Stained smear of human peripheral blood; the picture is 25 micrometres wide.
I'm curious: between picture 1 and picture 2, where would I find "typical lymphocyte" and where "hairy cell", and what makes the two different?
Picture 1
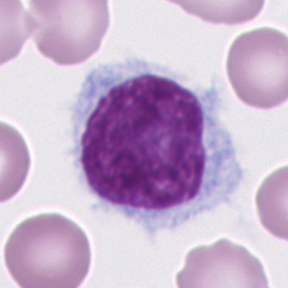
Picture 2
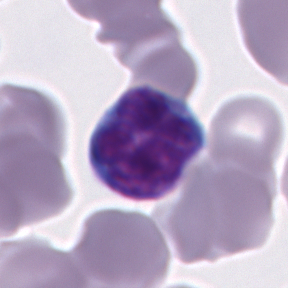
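The first picture holds the hairy cell; the second holds the typical lymphocyte. Looking at the first, I see an outline that is irregular and fuzzy rather than smooth, with fine hair-like projections fringing the cytoplasm all the way around.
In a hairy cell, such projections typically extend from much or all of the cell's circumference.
Its cytoplasm is pale greyish blue, and I find neither distinct granules nor vacuoles in it.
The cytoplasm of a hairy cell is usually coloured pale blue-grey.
The nucleus is round in outline and about 12 micrometres across. Red cells lie round about, though none of them touches it. Turning to the second, the cell is about 10 micrometres across, and its round nucleus, about 9 micrometres across, takes up about 80% of the cell's area. Only a thin blue rim of cytoplasm shows around the nucleus, again with no granules and no vacuoles.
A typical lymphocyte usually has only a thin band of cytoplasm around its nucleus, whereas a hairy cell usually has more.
The chromatin here is dense and dark purple, gathered in coarse clumps, and I can see no nucleolus.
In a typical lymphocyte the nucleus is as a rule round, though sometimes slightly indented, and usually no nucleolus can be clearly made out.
So the differences I can point to are these: the hairy cell has a fuzzy, irregular edge with projections all around and pale greyish blue cytoplasm, while the typical lymphocyte shows only a thin blue rim, with the nucleus filling about 80% of the cell. The nucleus is also larger in the hairy cell, about 12 micrometres against about 9.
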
